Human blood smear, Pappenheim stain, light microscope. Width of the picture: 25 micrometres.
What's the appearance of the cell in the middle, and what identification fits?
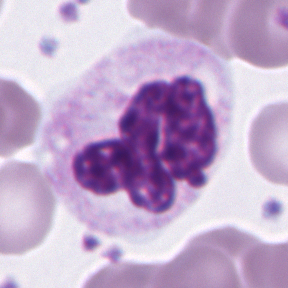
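See how round and smooth the outline is, with no projections on the surface. There's plenty of cytoplasm, a wide rim around the nucleus, filled with fine, faint pinkish-lilac granules. That's a segmented neutrophil.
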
